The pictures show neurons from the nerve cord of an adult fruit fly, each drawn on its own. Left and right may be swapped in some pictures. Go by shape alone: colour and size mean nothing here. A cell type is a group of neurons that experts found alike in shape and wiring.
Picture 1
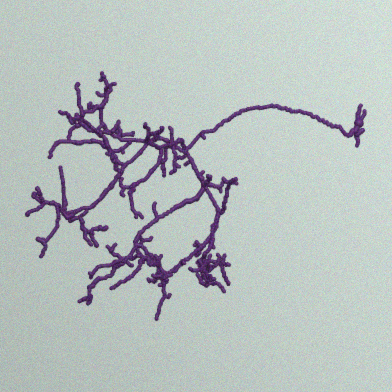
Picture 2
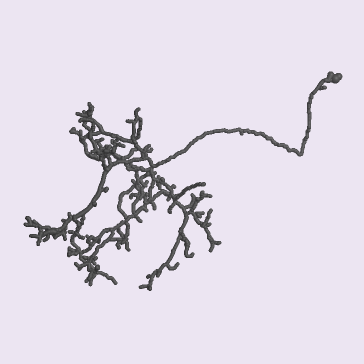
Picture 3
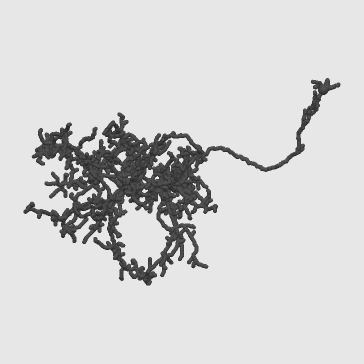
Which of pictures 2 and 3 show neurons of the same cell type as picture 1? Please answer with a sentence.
Picture 2 is of the same cell type.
